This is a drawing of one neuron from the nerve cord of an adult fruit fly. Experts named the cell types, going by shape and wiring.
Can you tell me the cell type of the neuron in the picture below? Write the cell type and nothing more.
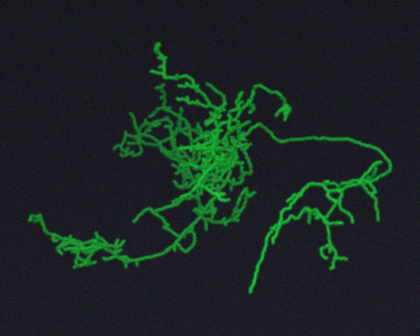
IN01A040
